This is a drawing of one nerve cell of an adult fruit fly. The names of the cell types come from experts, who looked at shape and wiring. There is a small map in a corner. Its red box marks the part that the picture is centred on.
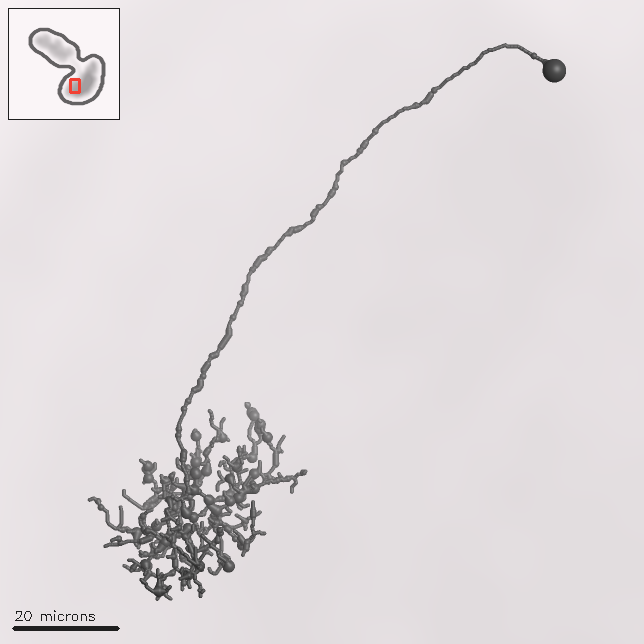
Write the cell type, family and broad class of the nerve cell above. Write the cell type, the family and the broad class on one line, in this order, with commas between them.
Pm1, Pm, optic-lobe intrinsic neuron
